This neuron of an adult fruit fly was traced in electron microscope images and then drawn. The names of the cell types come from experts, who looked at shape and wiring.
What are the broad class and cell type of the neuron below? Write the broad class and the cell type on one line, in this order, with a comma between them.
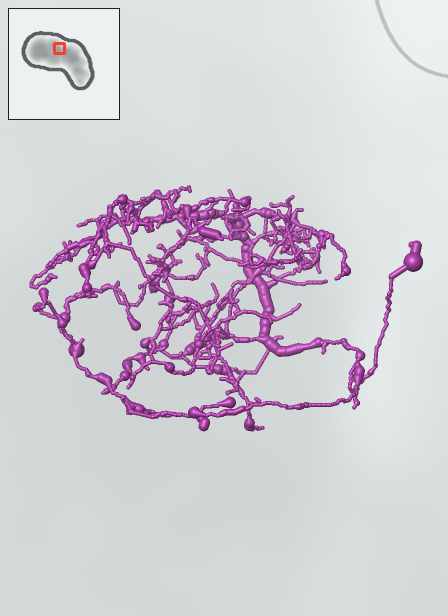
central-brain intrinsic neuron, CB4052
